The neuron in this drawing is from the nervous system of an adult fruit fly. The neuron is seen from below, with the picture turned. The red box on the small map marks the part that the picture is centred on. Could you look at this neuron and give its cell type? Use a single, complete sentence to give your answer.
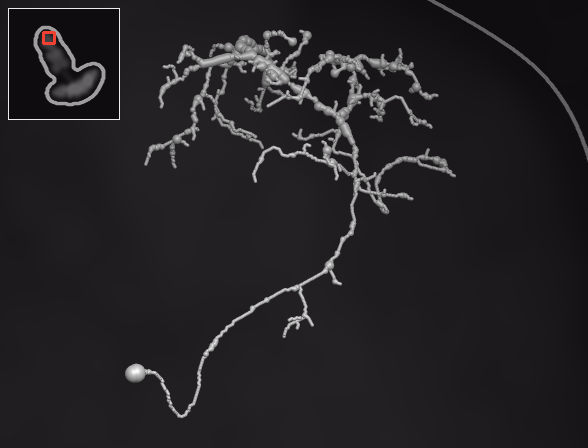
In terms of cell type, the neuron is IN13B089.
